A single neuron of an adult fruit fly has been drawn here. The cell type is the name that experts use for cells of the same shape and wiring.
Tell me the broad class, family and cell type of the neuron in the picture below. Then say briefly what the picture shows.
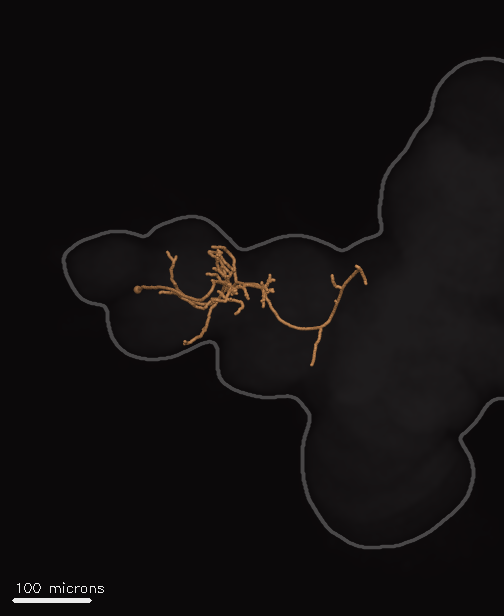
It is a nerve-cord intrinsic neuron. The family is hemilineage 12B. The cell type is IN12B048. Its cell body lies on the left of the picture. From left to right in the picture it spans about 300 microns.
